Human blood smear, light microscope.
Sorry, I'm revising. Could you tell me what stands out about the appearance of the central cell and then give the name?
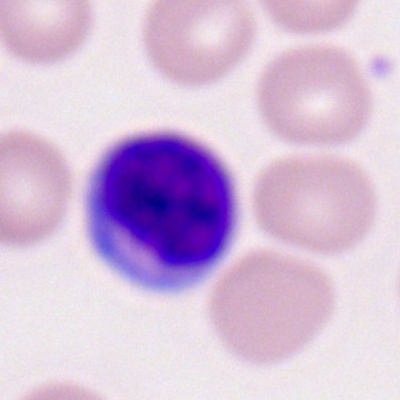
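Off-centre nucleus, toward upper right; most cytoplasm at lower left. Chromatin dark purple, coarsely clumped. Cytoplasm scant: thin rim, widening to a crescent at lower left. Paler, almost clear zone in the cytoplasm beside the nucleus, lower left. Lymphocyte.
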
